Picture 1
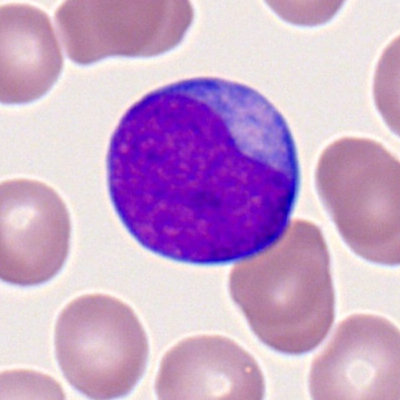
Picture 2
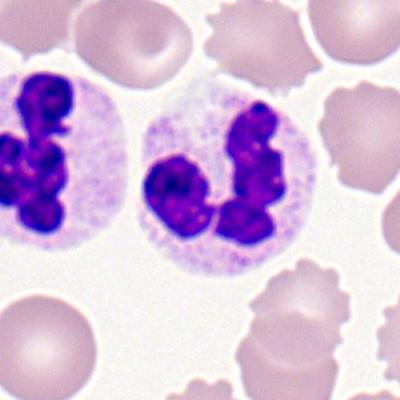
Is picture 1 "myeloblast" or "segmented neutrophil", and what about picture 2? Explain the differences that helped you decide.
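Myeloblast, picture 1; segmented neutrophil, picture 2. Outline: round and smooth in both. Myeloblast cytoplasm: a pale blue crescent at the upper right, no granules, no vacuoles.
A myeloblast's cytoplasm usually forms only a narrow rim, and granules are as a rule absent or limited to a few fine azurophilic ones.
Segmented neutrophil cytoplasm: plentiful, pale pinkish-lilac, with fine, faint lilac granules.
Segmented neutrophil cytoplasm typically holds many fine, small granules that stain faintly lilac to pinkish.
Segmented neutrophil nucleus: three lobes, dark purple coarsely clumped chromatin, no visible nucleoli.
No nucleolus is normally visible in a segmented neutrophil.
Myeloblast surroundings: a red cell touches its lower right edge.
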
